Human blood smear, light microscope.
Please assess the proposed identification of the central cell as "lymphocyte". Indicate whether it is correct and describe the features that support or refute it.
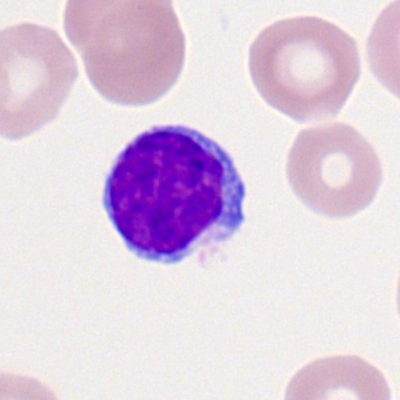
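The dark purple, coarsely clumped chromatin and the lack of vacuoles settle it.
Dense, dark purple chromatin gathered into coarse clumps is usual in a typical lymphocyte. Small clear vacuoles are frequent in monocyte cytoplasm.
None show here, which counts against monocyte, so lymphocyte fits. Otherwise, the outline is roughly round, no nucleoli are visible, a few small pinkish granules sit at the lower right edge, and the cell touches none of the surrounding red cells.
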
